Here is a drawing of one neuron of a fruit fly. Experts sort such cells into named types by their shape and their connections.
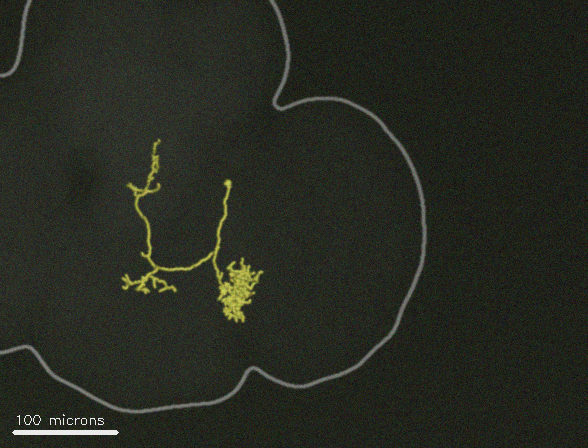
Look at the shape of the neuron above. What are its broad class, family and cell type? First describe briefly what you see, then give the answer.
By the scale bar it is about 180 microns tall in this view. As drawn here it is taller than it is wide. This is a visual projection neuron. The family is LoVP. It is of cell type LoVP89.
